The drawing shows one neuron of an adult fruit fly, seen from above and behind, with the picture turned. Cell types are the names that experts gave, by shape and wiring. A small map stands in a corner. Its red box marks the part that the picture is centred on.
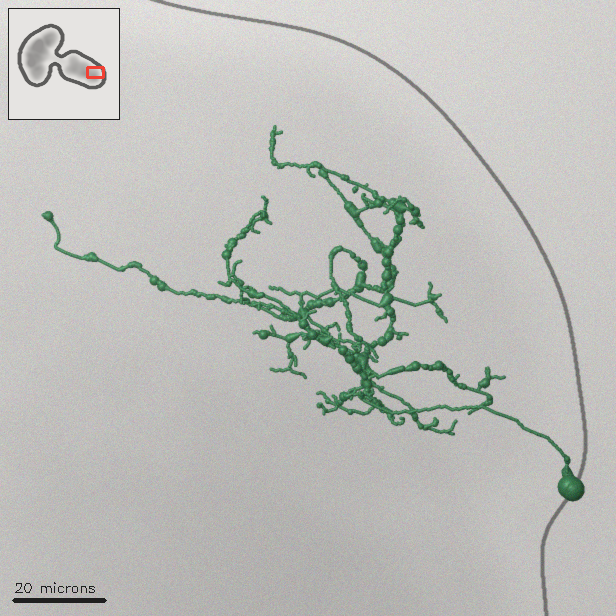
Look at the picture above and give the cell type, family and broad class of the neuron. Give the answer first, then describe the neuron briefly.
It is of cell type IN20A.22A048. Its family is hemilineage 20A.22A. It is a nerve-cord intrinsic neuron. It is in the nerve cord and does not reach the brain. Its cell body lies at the lower right of the picture. Dozens of branch ends can be seen.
